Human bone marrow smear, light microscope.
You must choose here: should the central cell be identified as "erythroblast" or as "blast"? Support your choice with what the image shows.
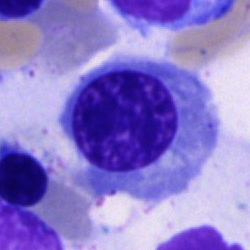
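It is an erythroblast. Check one, the chromatin: coarse and clumped, small paler patches between dark masses.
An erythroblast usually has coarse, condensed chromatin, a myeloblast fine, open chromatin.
Check two, the nucleus: off-centre, toward the upper left. Check three, the cytoplasm: its rim is widest on the right and lower side. Last, the outer edge is slightly irregular and wavy.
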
